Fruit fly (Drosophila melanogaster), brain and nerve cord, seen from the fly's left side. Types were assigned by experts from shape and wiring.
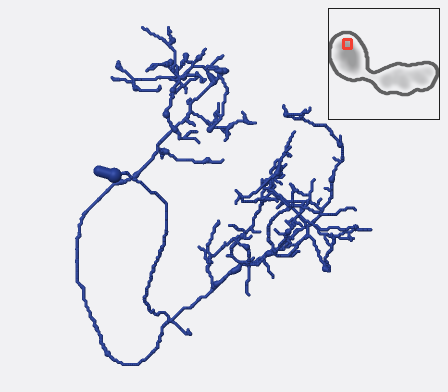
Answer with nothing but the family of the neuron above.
hemilineage SLPal1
